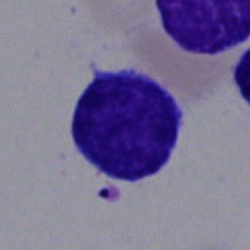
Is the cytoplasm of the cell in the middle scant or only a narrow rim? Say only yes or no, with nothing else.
Yes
